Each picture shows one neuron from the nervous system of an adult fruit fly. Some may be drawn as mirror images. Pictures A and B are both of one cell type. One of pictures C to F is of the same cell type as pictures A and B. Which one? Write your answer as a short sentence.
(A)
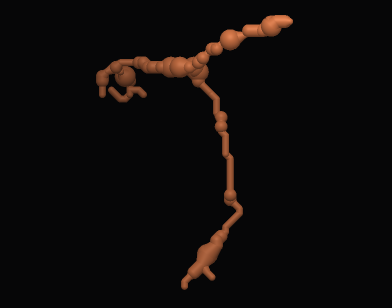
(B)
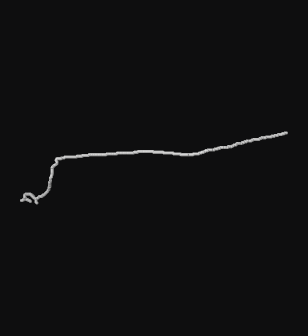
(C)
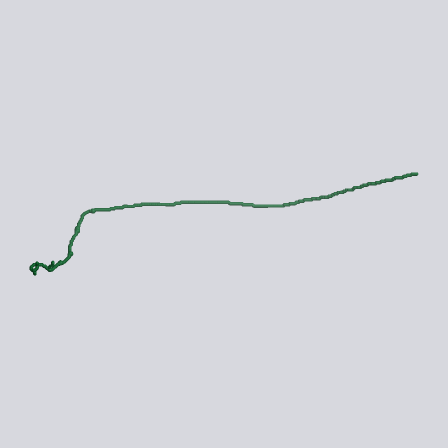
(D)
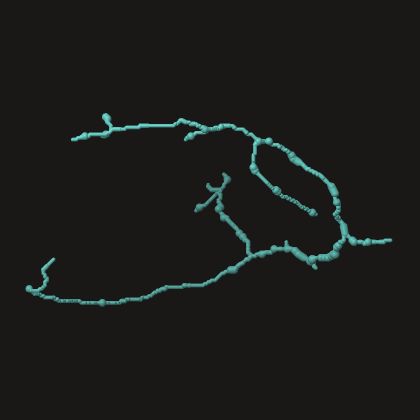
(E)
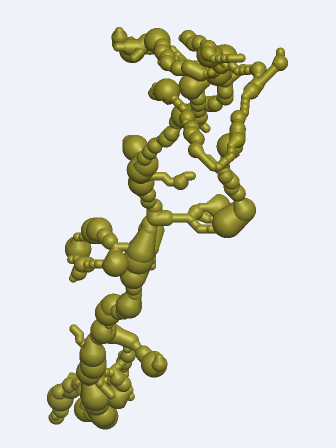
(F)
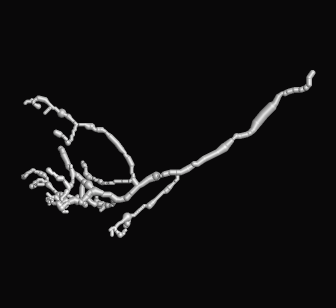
The neuron in picture C is of the same cell type.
